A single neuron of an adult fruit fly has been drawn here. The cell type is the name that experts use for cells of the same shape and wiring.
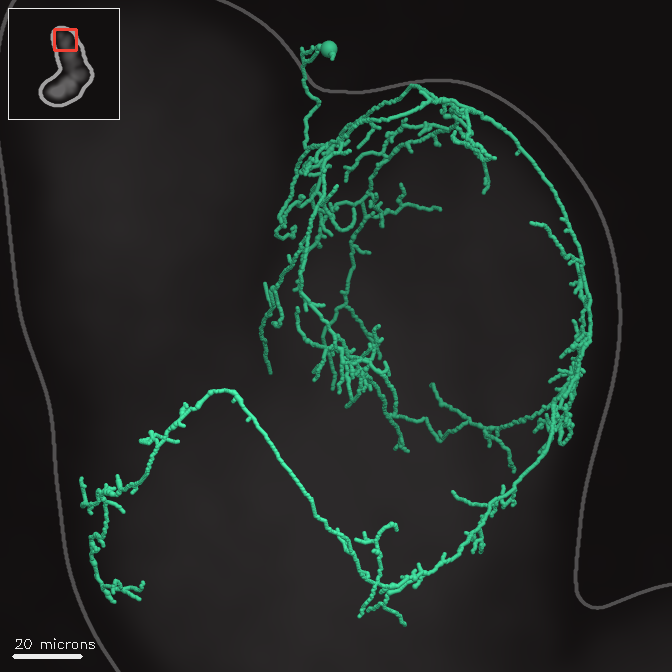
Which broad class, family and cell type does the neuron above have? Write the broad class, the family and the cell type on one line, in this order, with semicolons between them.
nerve-cord intrinsic neuron; hemilineage 19A; IN19A052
